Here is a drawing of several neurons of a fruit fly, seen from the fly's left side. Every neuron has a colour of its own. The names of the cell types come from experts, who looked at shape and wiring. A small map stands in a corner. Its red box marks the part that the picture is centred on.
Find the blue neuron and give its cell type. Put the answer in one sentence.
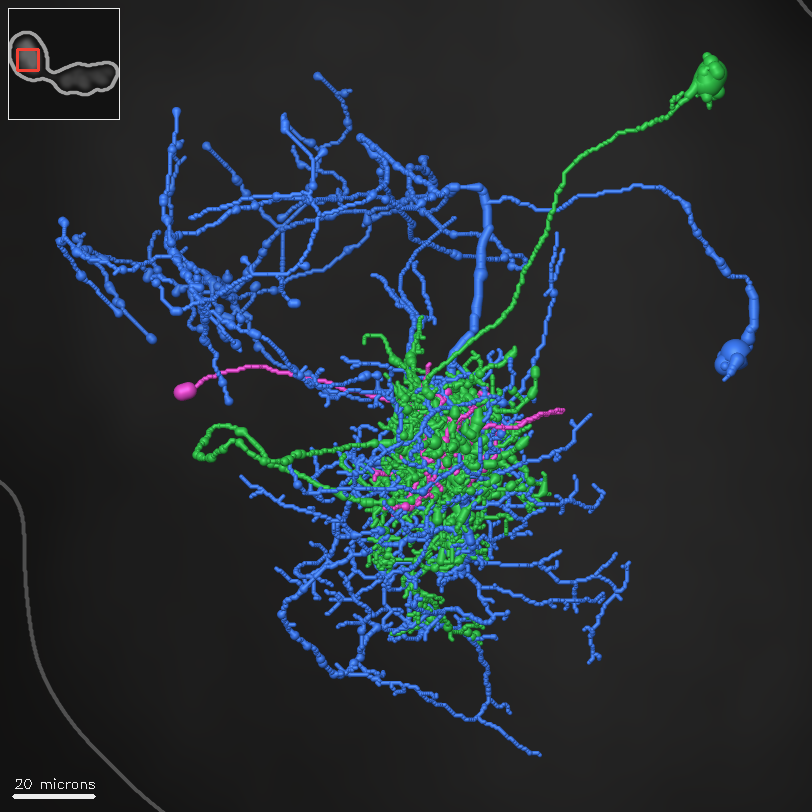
The cell type is WED108.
